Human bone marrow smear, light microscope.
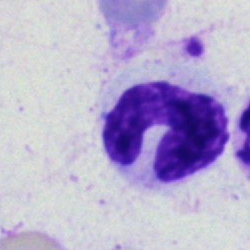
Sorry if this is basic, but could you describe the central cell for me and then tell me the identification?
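Curving with its open side facing downward, the nucleus holds dark purple, coarsely clumped chromatin. Pale greyish-lilac cytoplasm fills a cell whose outline is roughly round. It is a band neutrophil.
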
